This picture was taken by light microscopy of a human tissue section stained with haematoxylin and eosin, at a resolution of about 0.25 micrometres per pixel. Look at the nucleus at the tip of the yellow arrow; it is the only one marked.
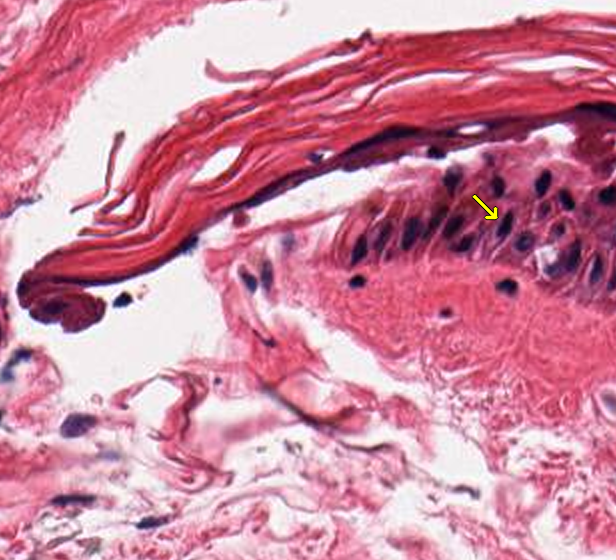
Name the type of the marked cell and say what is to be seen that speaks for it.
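It is a keratinocyte. The nucleus is an elongated oval, dark and evenly stained, and about the same size as the nuclei beside it. It lies among a crowded row of similarly elongated nuclei that are tilted the same way and run roughly parallel to one another. The cell sits only a few cells beneath the compact, layered pink sheets at the surface, with pink fibrous tissue a short distance below.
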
